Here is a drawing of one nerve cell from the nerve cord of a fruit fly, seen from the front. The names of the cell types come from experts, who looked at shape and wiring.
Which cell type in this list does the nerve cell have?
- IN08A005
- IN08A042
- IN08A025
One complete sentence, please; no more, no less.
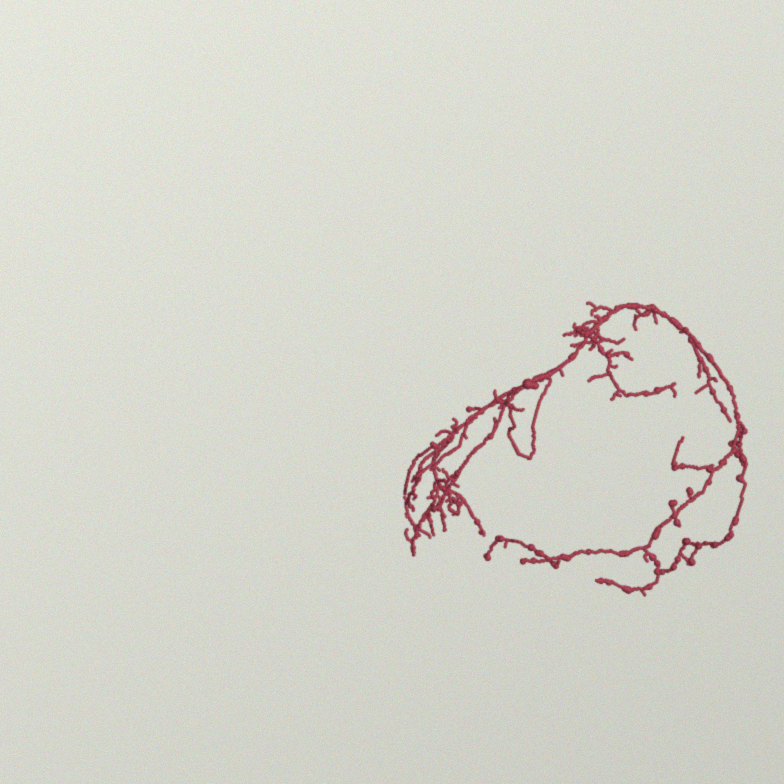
As for cell type, this nerve cell is IN08A025.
